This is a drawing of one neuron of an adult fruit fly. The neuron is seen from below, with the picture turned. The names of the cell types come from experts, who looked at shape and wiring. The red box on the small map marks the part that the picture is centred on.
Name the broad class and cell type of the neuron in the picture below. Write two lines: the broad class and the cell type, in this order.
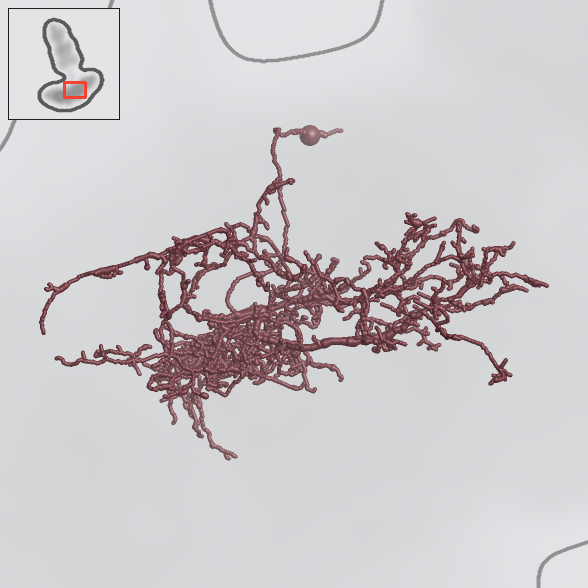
central-brain intrinsic neuron
CL140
